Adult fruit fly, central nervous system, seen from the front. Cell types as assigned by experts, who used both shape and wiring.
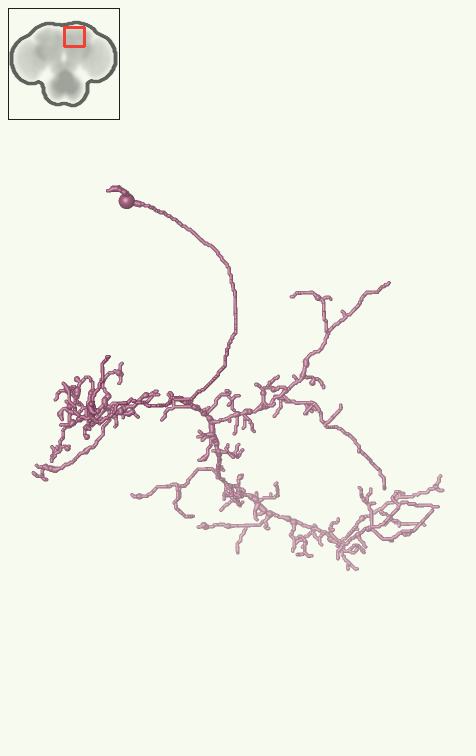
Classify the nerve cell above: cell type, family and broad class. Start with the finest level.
SMP445; hemilineage SMPp&v1_posterior; central-brain intrinsic neuron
